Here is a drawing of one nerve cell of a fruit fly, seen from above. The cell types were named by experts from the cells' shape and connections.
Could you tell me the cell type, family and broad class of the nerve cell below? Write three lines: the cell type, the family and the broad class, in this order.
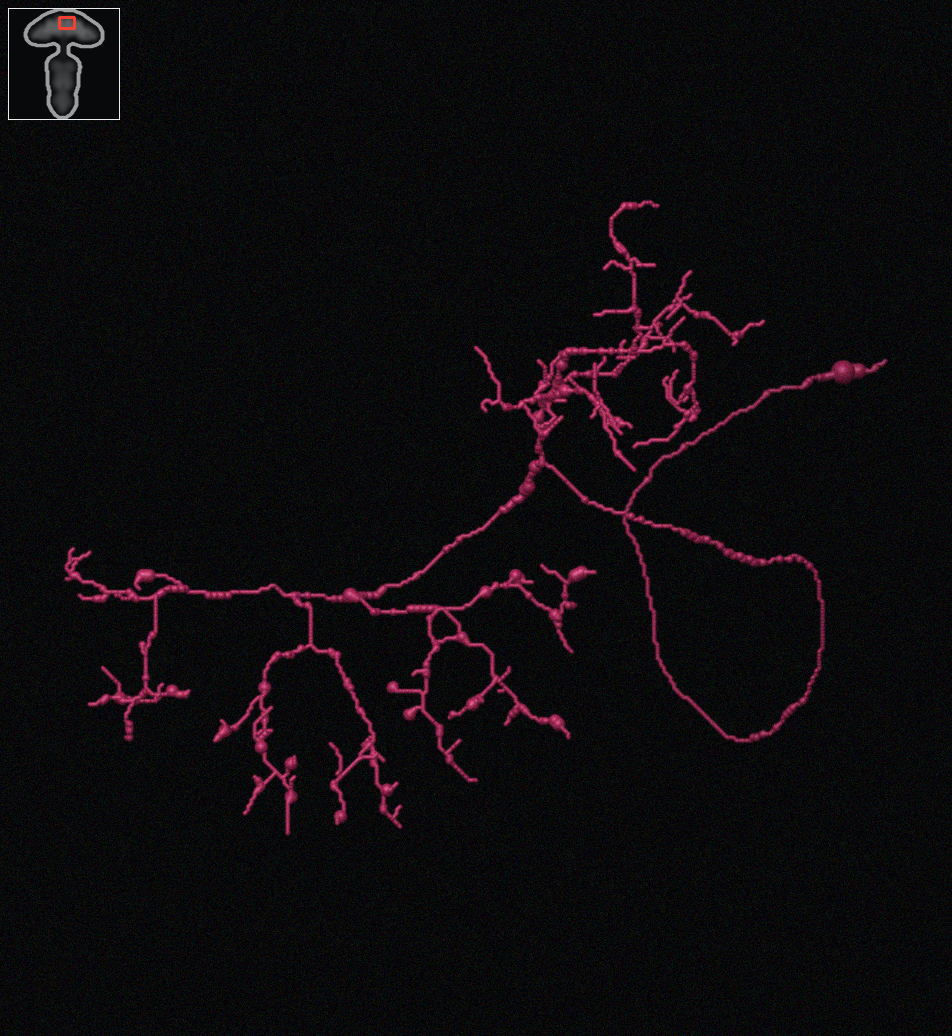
FB4A_a
hemilineage LALv1_dorsal
central-brain intrinsic neuron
